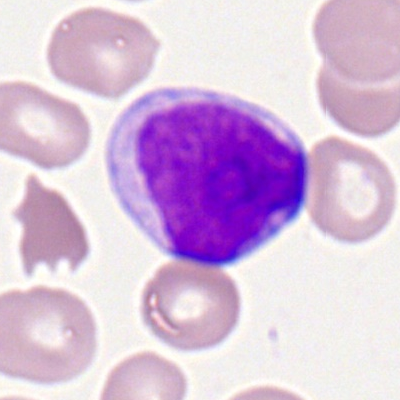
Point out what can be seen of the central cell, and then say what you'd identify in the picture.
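Set off-centre to the right, the nucleus reaches almost to the cell edge. Its dark purple chromatin has a patchy, mottled texture. The cytoplasm forms a pale blue crescent, widest on the left, and is a deeper blue along the outer margin than nearer the nucleus. This cell is a myeloblast.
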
